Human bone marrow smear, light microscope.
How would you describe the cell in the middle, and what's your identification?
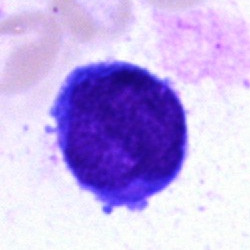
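In this one the nucleus takes up nearly the whole cell. Its chromatin is dark purple and finely textured, not coarsely clumped. There's just a thin rim of deep blue cytoplasm, clearest along the lower edge, and small rounded blebs stick out from the left and lower edges. It's a blast.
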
